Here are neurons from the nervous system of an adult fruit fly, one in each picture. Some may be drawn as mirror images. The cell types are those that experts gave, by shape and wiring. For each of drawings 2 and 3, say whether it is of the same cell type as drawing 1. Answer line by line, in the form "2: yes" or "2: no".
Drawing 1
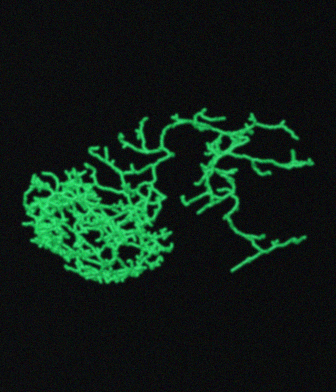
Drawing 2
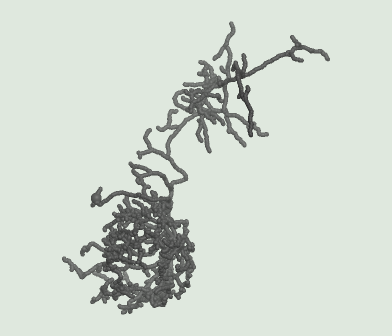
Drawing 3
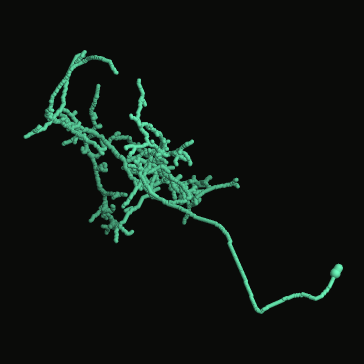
2: yes
3: no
